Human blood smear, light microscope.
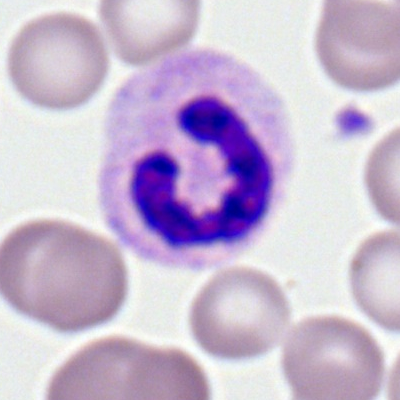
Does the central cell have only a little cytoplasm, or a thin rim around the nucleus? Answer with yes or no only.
No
